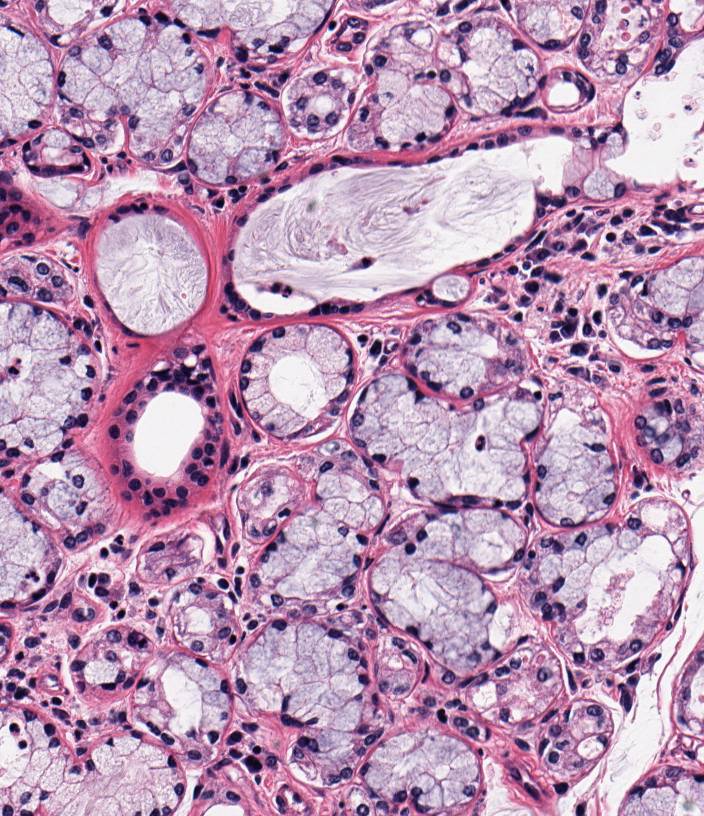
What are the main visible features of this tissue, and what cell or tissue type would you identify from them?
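Rounded glandular acini pack nearly the whole field, with only thin stroma strands between. Most acinar cells have abundant pale, frothy, grey-violet cytoplasm typical of mucous cells. Those nuclei are small, dark and flattened against the base. An elongated space in the upper centre holds pale grey-white, wispy, streaming mucus. This one is minor salivary gland.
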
